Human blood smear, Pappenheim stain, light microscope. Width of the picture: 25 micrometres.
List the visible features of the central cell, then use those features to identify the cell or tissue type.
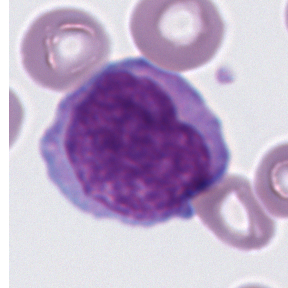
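Looking at the nucleus first, I see chromatin that is finely granular and lacy, with no coarse dark clumps, and no distinct nucleoli standing out. The cytoplasm is a pale greyish blue, broadest on the left side, and I can't find any vacuoles in it. This is an atypical promyelocyte.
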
